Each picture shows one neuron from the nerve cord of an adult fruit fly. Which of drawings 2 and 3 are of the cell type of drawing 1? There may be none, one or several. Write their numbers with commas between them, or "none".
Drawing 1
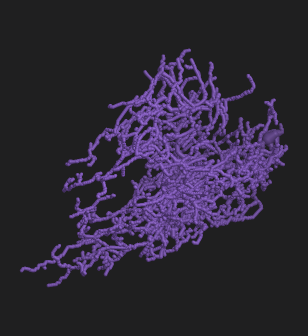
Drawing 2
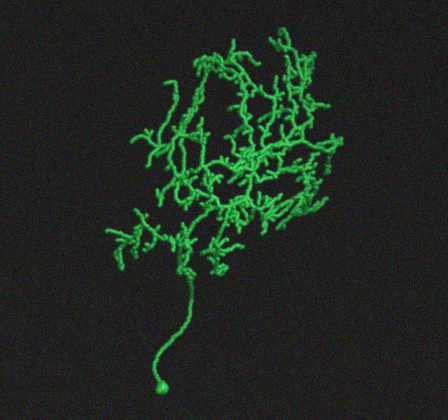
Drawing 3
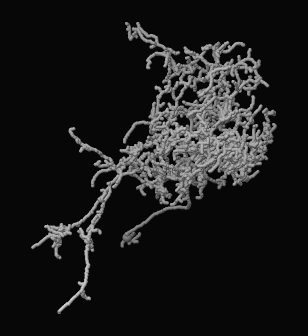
3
